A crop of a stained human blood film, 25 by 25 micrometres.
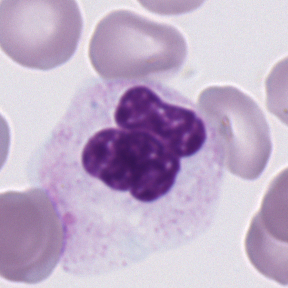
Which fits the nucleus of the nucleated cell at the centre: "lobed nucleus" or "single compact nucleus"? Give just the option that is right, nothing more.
Lobed nucleus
